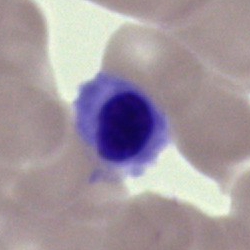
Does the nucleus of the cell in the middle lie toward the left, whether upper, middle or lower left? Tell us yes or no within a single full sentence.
No, its nucleus is placed toward the right side of the cell.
